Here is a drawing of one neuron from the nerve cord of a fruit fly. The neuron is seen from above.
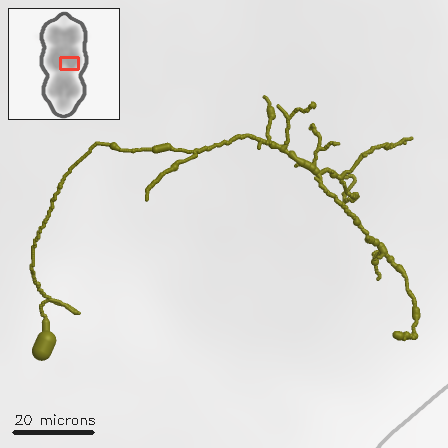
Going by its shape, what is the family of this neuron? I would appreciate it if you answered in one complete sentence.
The family of this particular neuron is hemilineage 12B.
